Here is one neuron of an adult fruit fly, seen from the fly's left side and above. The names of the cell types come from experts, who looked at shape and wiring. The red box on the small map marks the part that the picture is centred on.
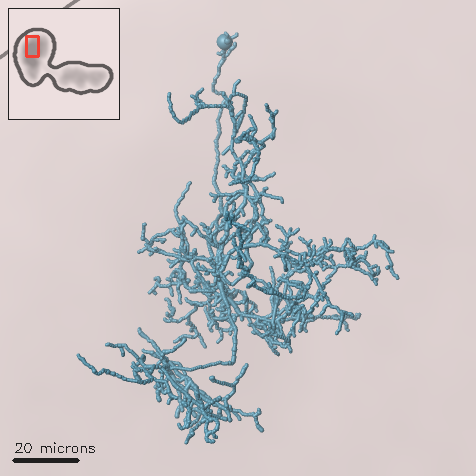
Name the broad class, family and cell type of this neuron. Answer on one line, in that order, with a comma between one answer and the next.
central-brain intrinsic neuron, hemilineage VLPl2_medial, LAL053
